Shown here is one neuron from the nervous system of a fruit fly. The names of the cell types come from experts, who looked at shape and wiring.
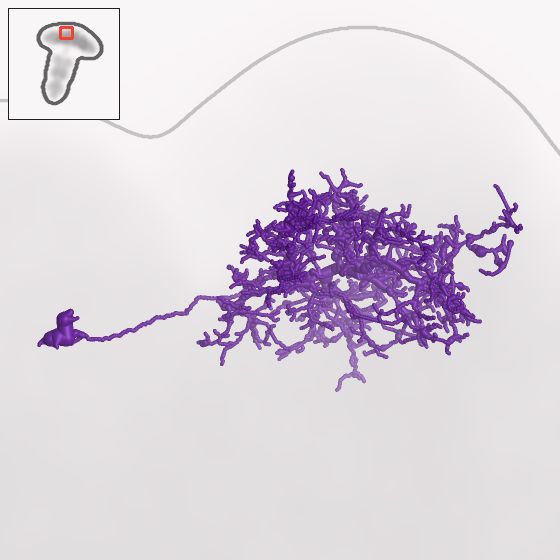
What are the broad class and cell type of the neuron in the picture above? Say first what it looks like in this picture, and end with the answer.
The cell body can be seen on the left of the picture. In this view it is wider than it is tall. It is a central-brain intrinsic neuron. The cell type is GNG089.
